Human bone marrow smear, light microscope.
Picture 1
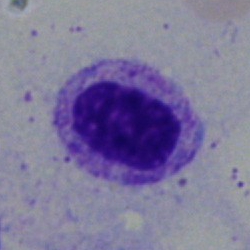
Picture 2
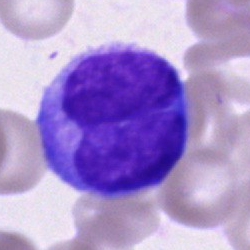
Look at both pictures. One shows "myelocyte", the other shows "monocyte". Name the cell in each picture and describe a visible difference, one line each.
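Picture 1 shows a myelocyte: The cytoplasm is speckled with fine purple granules.
Picture 2 shows a monocyte: No granules are visible in the cytoplasm.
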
